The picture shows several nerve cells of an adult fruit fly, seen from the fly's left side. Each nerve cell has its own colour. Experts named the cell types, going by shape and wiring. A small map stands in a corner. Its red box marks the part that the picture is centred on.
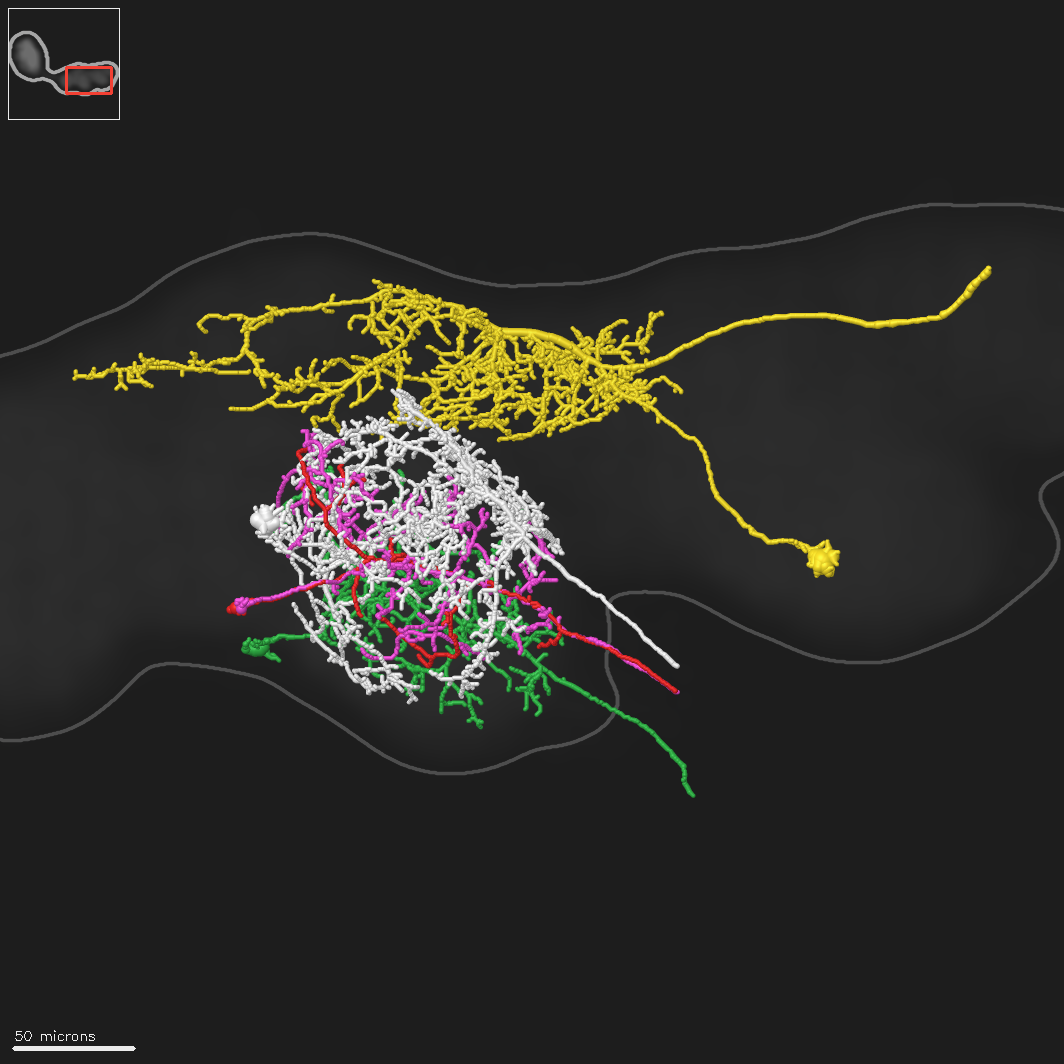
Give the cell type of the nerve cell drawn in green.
MNml80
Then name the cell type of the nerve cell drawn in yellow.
MNhm03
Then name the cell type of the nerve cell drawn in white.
Pleural remotor/abductor MN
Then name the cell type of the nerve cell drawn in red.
MNml76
